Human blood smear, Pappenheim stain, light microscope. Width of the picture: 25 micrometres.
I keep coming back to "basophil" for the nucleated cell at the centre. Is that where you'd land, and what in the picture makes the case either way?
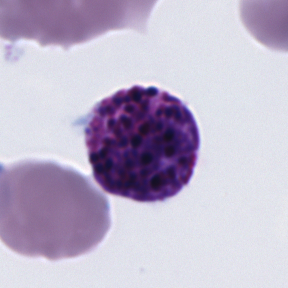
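Granule coverage: many coarse granules pack the cell and lie over its whole extent, centre included, which goes with basophil.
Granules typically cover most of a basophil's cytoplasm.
Granule colour: dark purple to nearly black, against promyelocyte.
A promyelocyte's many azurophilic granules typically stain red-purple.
Nucleus: hidden beneath the granules, its shape not discernible, which also goes with basophil.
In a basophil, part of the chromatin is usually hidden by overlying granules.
No granule-free pale rim is seen at the cell edge. Conclusion: the name basophil fits, and promyelocyte does not.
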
